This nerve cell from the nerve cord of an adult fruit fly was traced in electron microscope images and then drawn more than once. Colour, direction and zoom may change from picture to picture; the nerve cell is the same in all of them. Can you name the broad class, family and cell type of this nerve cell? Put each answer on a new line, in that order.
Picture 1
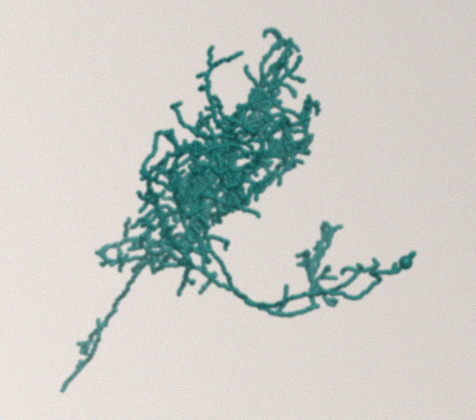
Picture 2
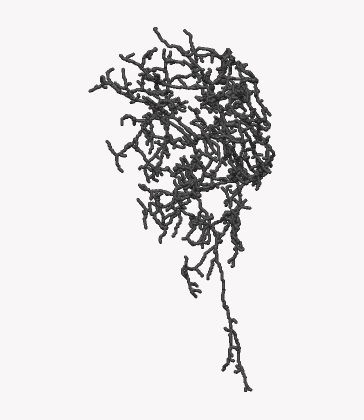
nerve-cord intrinsic neuron
hemilineage 13B
IN13B021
